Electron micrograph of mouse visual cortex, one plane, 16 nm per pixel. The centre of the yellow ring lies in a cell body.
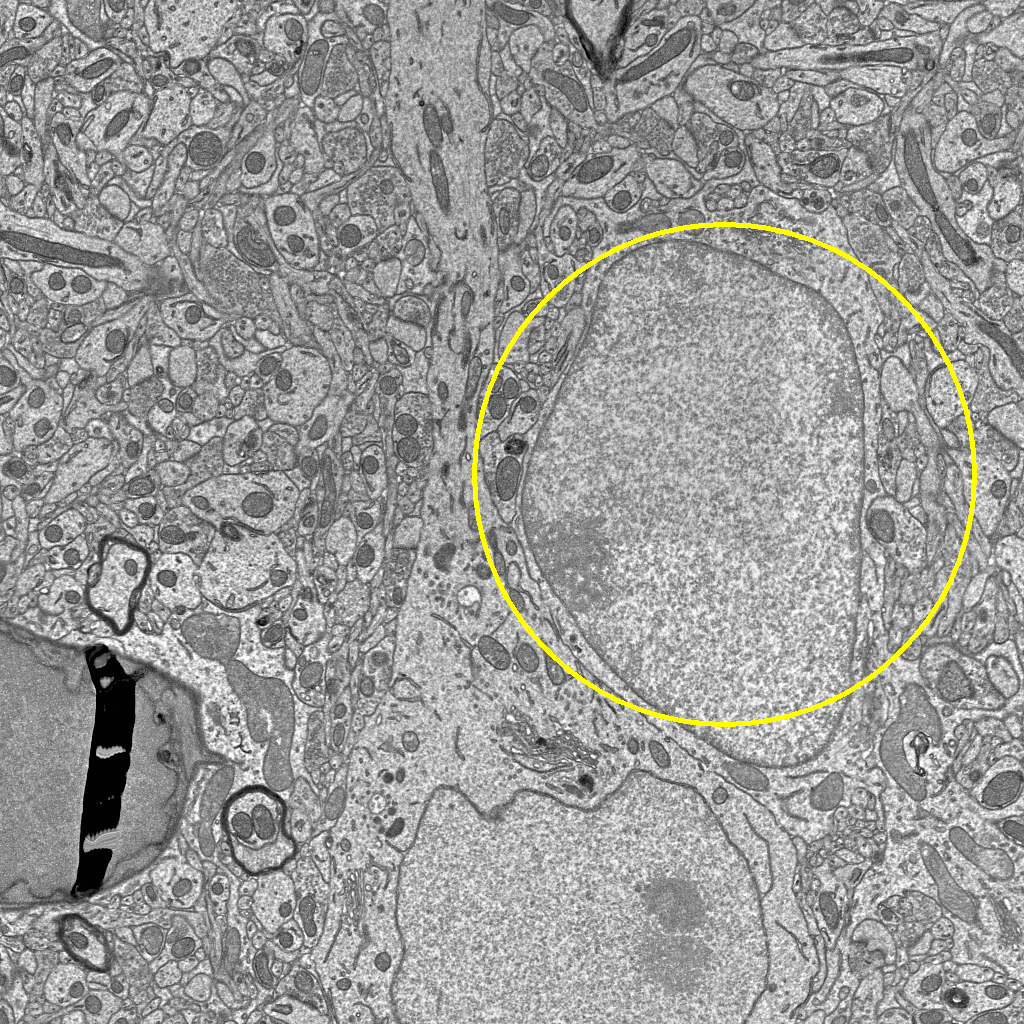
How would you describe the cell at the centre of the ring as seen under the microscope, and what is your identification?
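The nucleus of the cell at the centre of the ring is an elongated oval, its long axis running roughly up and down. Its envelope runs smoothly, without deep folds. Most of the chromatin is fine, pale and evenly dispersed, while a darker patch lies against the envelope at the lower left. This cell is an astrocyte.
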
